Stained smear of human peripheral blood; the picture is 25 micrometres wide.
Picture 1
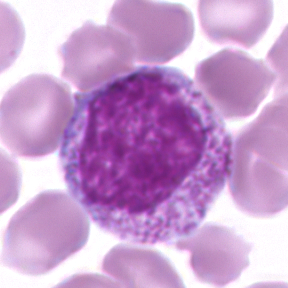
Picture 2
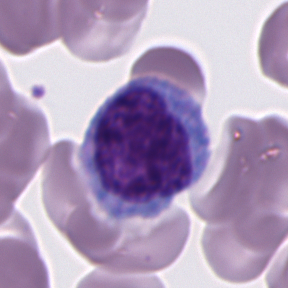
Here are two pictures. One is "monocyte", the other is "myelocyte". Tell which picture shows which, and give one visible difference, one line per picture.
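Picture 1: myelocyte. The cytoplasm is dotted with many fine purple granules.
Picture 2: monocyte. No distinct granules are seen in the cytoplasm.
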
